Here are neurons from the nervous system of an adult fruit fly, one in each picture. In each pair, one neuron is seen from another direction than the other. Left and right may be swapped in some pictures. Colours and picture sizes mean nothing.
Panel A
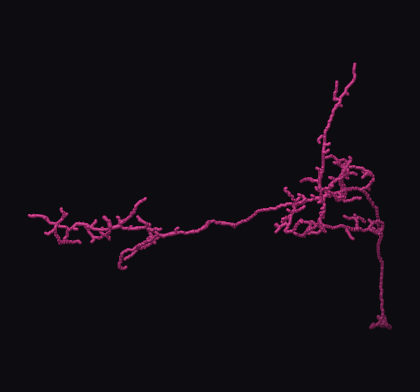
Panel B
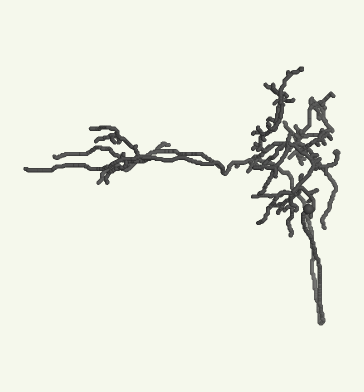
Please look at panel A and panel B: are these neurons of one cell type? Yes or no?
no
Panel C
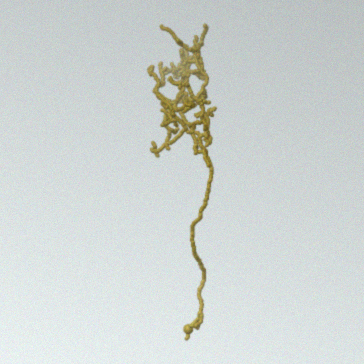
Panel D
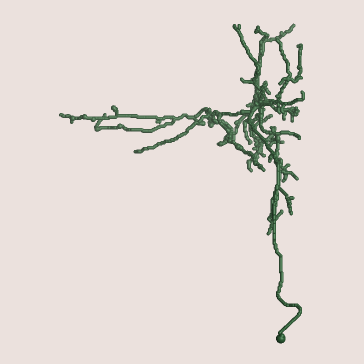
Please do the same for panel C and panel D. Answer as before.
no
